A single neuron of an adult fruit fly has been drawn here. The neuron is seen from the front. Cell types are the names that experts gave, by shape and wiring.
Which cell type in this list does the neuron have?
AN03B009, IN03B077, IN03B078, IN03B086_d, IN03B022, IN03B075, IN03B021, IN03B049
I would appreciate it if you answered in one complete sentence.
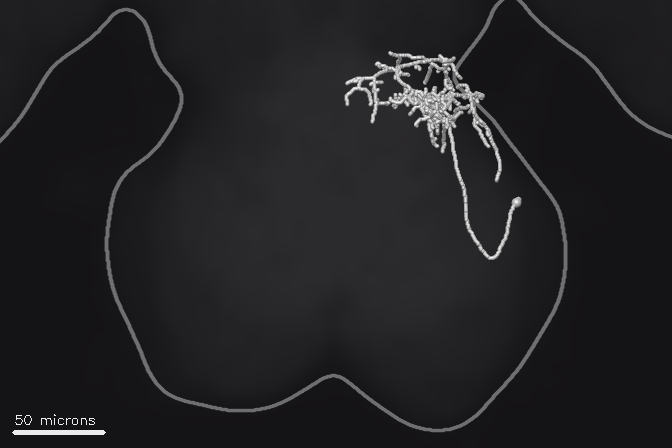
The cell type name IN03B075 applies to this neuron.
